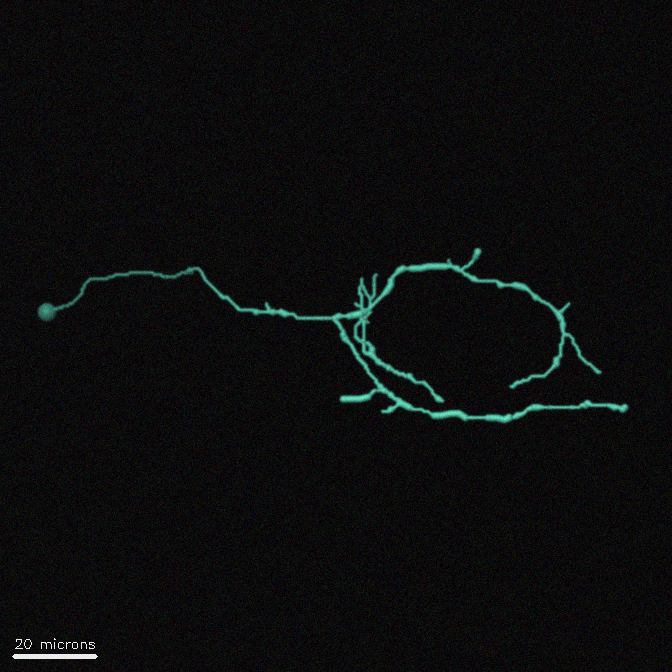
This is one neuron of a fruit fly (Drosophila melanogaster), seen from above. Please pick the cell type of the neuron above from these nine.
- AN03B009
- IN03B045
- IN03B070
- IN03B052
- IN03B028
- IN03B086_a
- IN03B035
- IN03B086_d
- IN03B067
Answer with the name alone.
IN03B086_a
